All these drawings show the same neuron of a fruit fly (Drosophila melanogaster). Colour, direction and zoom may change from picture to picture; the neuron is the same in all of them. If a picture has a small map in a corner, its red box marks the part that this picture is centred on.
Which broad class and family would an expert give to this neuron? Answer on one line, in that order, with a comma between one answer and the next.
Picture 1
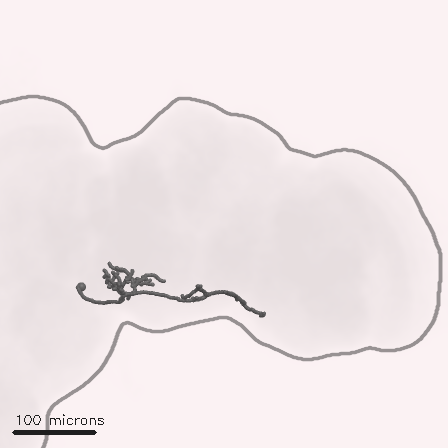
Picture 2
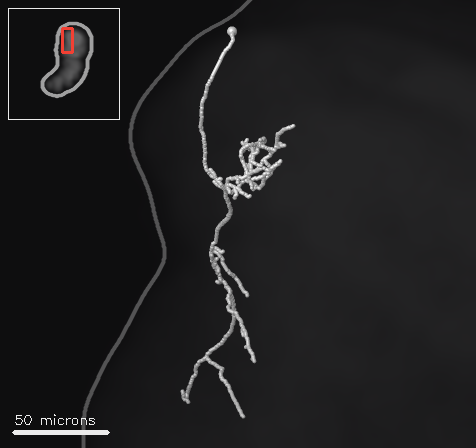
central-brain intrinsic neuron, hemilineage LHp2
